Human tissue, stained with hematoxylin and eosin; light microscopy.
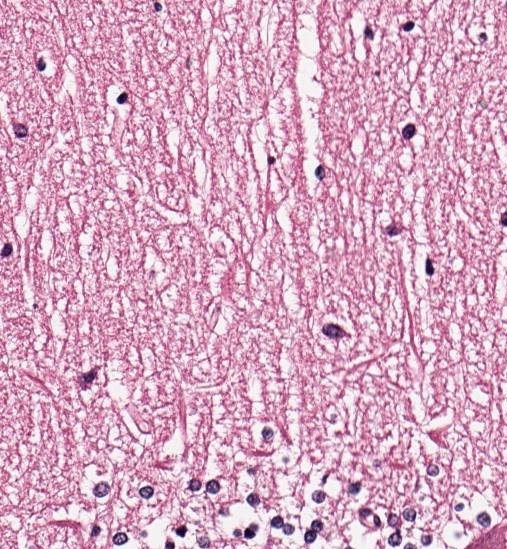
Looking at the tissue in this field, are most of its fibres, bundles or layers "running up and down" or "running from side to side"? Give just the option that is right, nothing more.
Running up and down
